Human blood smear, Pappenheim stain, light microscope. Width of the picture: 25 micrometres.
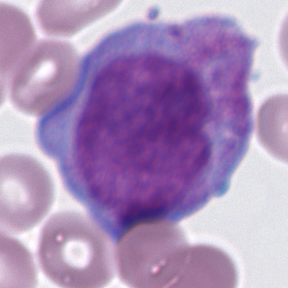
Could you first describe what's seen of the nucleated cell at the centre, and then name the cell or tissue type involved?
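Looking at the outline first, I see it is irregular and angular rather than smoothly round. The nucleus fills most of the cell, and the widest rim of cytoplasm is on the upper right side. That cytoplasm stains blue, deepest along the outer edge of the cell. Fine purplish granules are scattered in it, mostly in the upper right part. So I would call this an atypical promyelocyte.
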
